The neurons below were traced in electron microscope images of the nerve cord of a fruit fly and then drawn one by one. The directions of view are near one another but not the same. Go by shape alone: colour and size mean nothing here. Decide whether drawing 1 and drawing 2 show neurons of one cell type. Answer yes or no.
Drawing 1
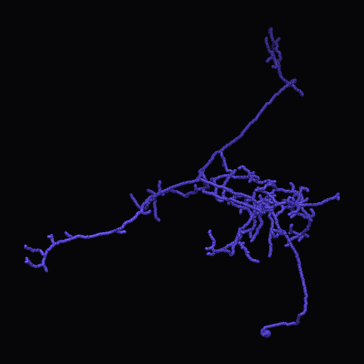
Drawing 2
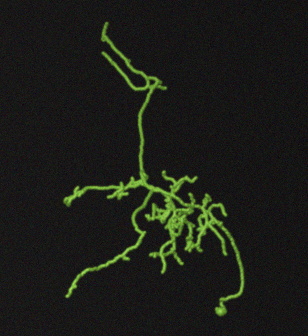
yes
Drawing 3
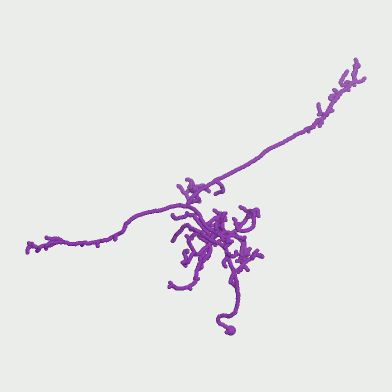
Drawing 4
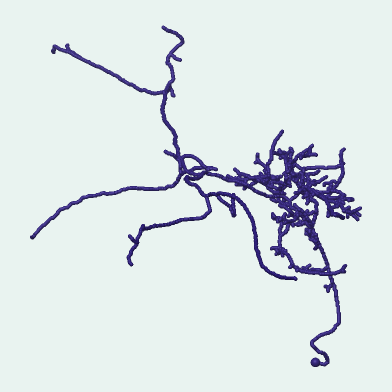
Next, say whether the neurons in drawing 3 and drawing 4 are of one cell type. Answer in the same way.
no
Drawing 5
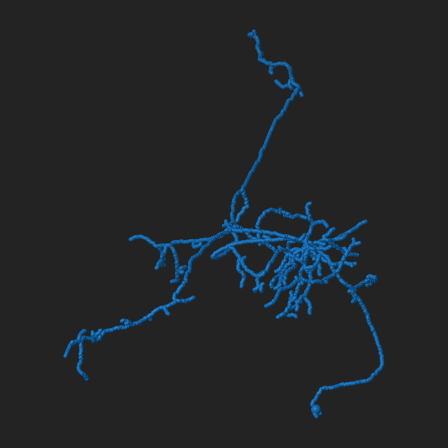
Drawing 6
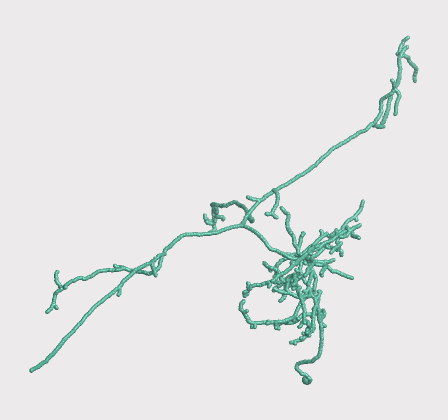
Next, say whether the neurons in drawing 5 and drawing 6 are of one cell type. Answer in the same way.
no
